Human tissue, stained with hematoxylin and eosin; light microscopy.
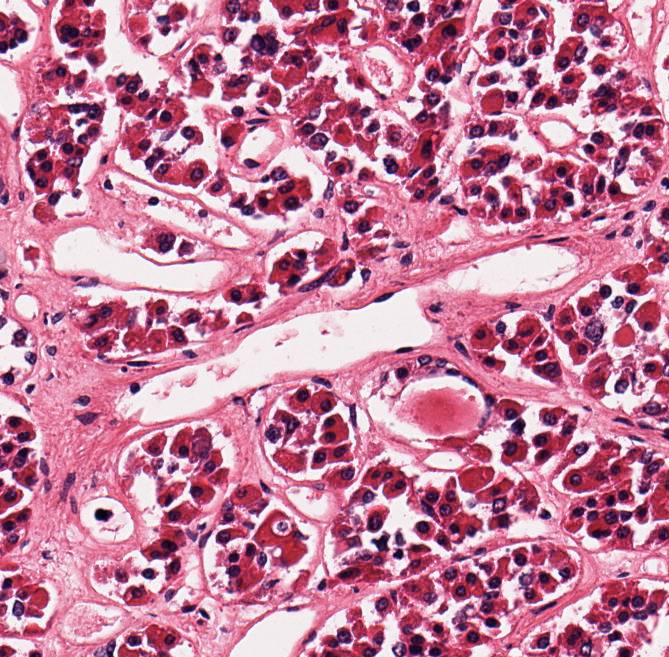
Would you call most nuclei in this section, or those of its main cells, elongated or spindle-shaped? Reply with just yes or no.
No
